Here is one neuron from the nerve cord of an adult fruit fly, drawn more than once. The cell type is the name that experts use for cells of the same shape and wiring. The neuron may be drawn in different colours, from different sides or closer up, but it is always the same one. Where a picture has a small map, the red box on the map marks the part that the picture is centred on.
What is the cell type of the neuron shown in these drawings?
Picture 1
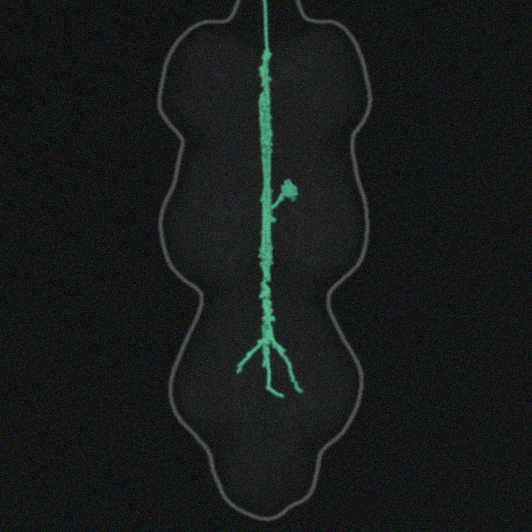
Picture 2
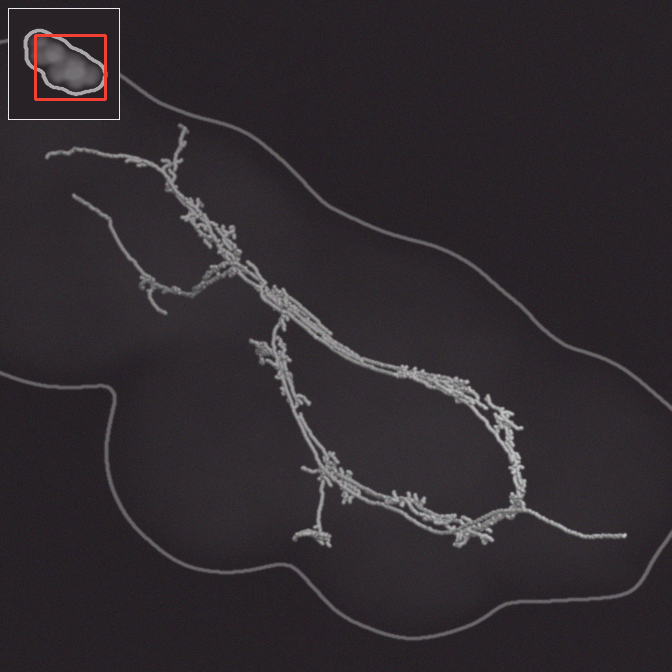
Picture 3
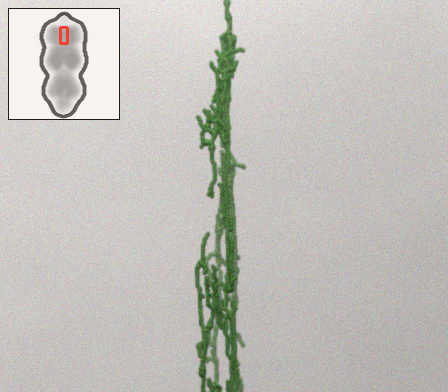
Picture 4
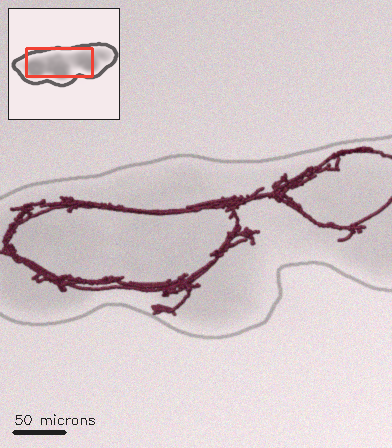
SNxx31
